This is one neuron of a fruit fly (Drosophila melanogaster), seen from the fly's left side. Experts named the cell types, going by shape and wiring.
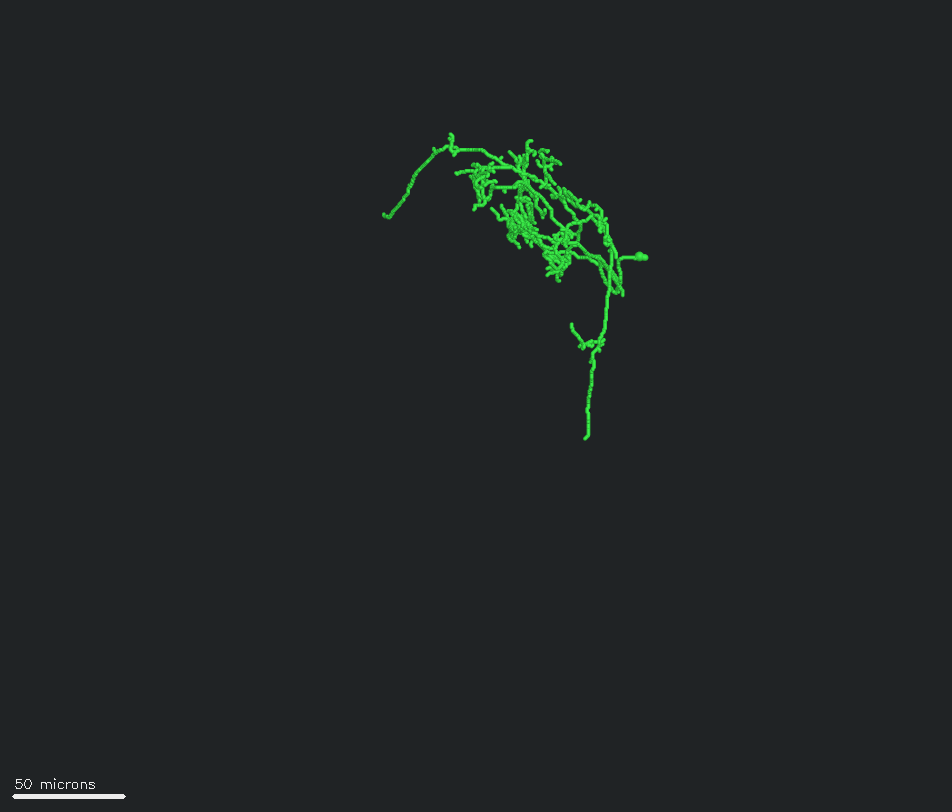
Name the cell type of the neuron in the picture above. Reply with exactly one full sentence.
Typed by cell type, the neuron is SMP490.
